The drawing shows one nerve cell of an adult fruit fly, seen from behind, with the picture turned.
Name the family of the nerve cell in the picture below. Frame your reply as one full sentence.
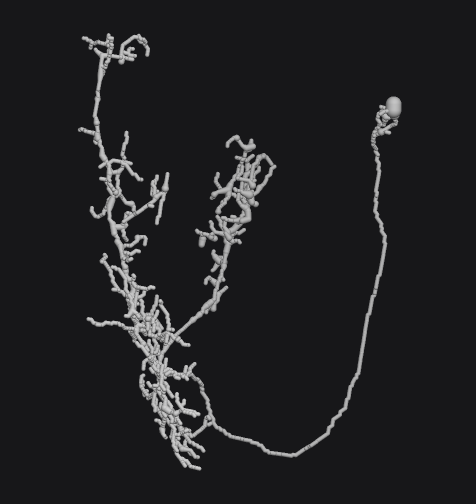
This nerve cell is categorized under the family hemilineage LB3.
